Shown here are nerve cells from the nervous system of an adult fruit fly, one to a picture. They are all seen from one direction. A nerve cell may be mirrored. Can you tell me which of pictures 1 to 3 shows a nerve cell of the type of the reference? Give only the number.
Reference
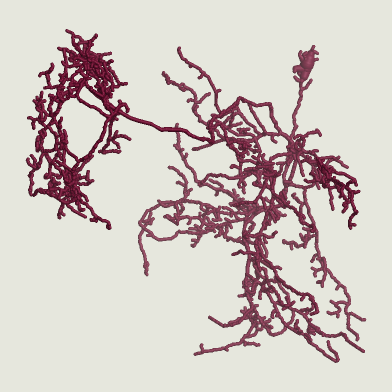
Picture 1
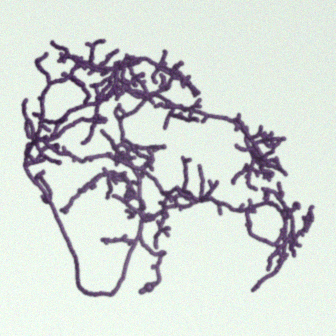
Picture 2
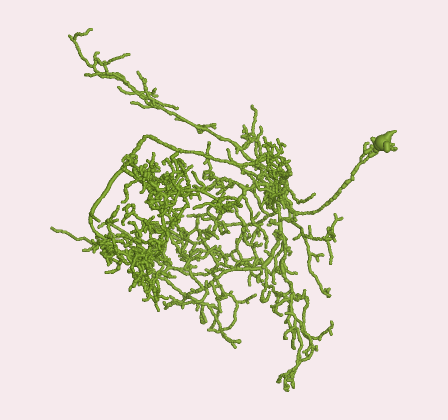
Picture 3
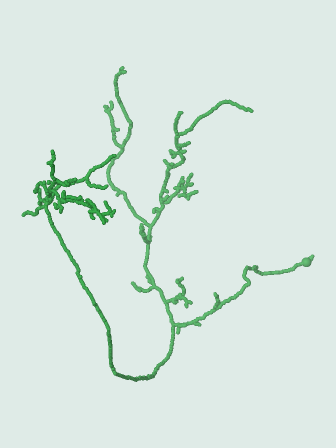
2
